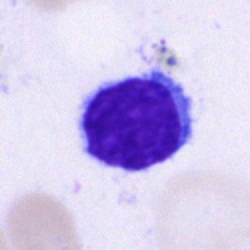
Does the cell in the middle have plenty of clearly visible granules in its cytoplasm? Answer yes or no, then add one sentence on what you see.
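No. No granules are seen in the cytoplasm.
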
